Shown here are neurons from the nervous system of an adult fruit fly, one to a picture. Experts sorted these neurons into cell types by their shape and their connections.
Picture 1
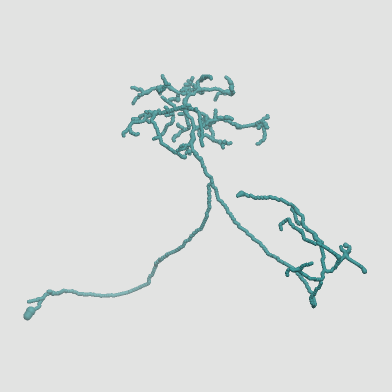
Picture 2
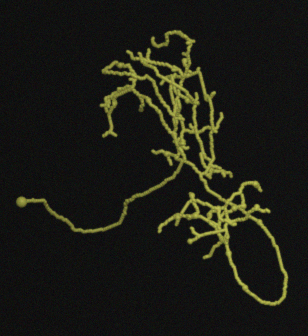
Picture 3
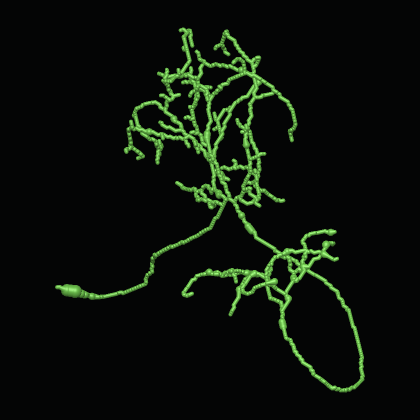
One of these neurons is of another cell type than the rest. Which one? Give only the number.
1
